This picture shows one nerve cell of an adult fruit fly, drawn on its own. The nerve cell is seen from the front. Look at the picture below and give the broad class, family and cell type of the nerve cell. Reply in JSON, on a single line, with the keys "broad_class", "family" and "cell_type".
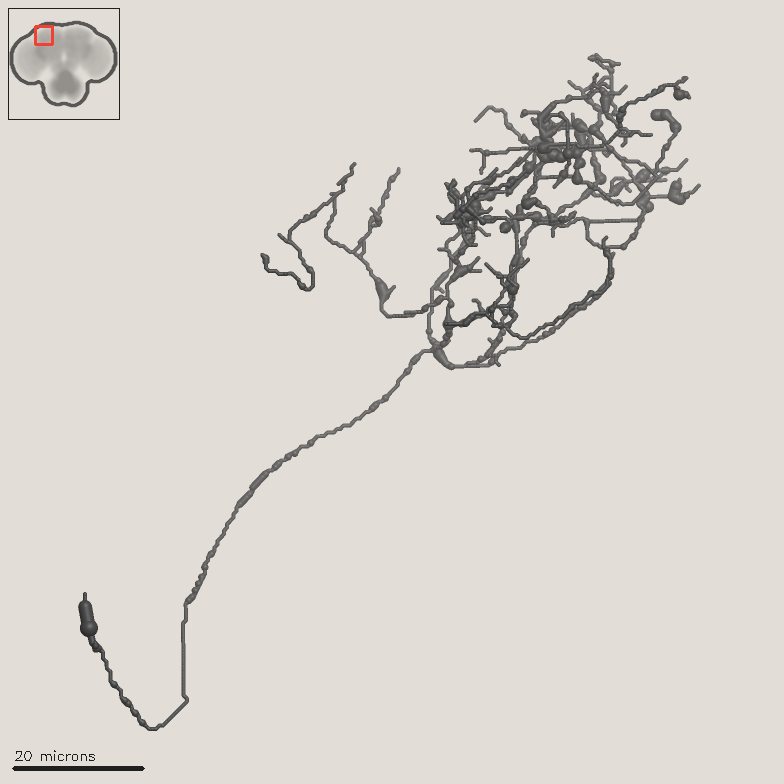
{"broad_class": "central-brain intrinsic neuron", "family": "hemilineage SLPal3_and_SLPal4_dorsal", "cell_type": "CB1179"}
